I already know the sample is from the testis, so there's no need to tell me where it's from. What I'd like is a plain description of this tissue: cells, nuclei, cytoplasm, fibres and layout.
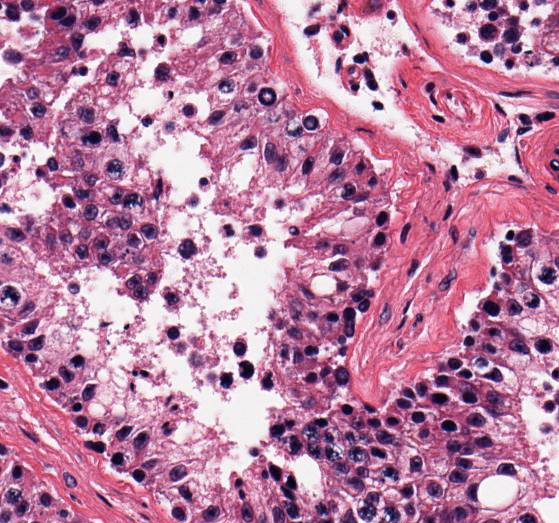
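So, crowded cell masses fill most of the field, parted by narrow fibrous bands, mainly upper right and lower left. Those bands: wavy eosinophilic collagen, sparse elongated dark spindle nuclei. In the upper-right band, a small thick-walled vessel with concentric pink wall layers. No fat cells, though.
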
